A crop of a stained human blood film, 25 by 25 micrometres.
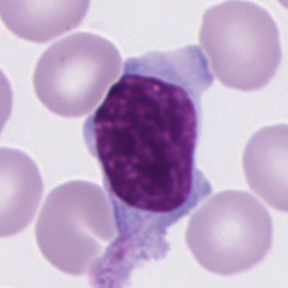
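Large granular lymphocyte at the centre of this stained blood smear. Its oval nucleus has a smooth edge, with no lobes or deep indentation. Coarse clumps of dark purple chromatin are separated by paler streaks. The cytoplasm is pale greyish-blue, and its tail holds a few fine pinkish-purple granules.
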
